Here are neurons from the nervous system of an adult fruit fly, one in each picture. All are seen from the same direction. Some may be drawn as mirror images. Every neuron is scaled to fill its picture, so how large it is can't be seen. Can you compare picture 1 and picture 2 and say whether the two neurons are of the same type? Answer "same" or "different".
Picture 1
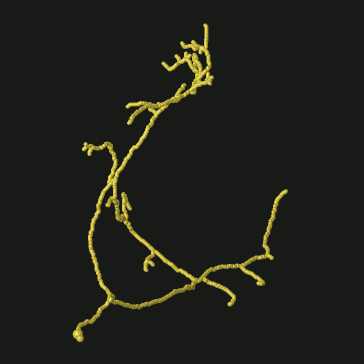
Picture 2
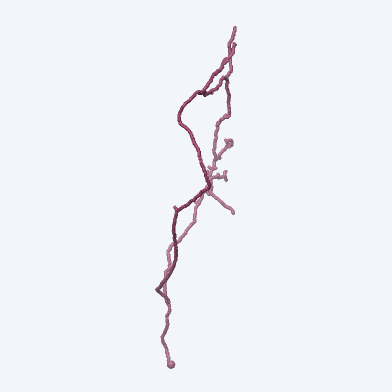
different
